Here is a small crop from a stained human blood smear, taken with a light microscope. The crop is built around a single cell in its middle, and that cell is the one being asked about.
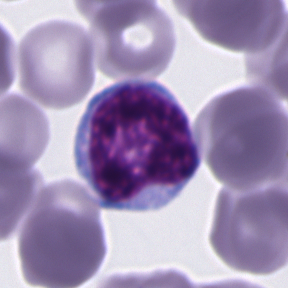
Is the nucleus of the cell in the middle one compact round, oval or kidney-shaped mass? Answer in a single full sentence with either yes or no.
Yes, there is one compact nucleus, round, oval or kidney-shaped, in this cell.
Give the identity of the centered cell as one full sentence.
What the crop centres on is a typical lymphocyte.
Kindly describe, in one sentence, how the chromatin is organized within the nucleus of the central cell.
Here the nuclear chromatin is coarsely clumped.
